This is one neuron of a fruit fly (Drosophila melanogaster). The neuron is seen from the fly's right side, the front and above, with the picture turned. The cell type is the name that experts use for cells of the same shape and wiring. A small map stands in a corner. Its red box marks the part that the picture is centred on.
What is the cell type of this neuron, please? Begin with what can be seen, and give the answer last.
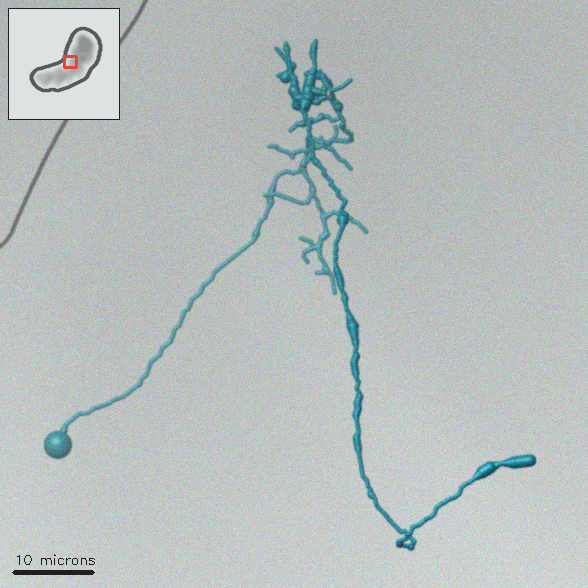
The cell body is at the lower left of the picture. By the scale bar it is about 65 microns tall in this view. It is an optic-lobe intrinsic neuron. It is of cell type C2.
